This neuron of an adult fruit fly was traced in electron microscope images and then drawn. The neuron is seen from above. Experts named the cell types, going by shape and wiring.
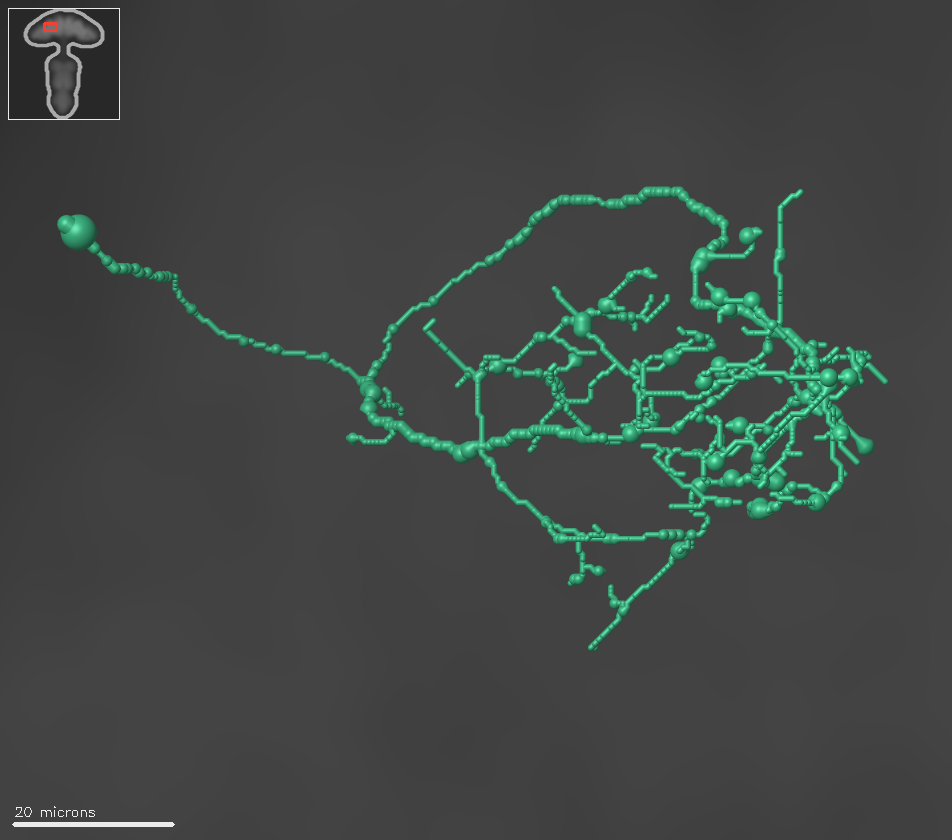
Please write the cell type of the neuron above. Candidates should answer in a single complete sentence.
This neuron is categorized as cell type SLP041.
